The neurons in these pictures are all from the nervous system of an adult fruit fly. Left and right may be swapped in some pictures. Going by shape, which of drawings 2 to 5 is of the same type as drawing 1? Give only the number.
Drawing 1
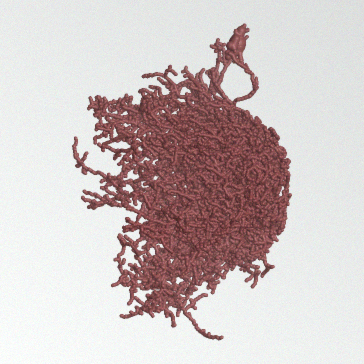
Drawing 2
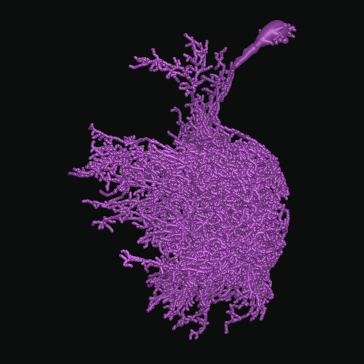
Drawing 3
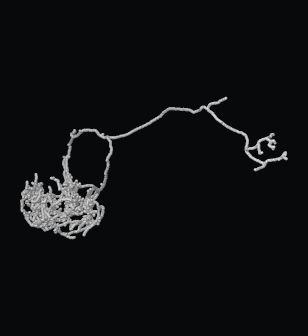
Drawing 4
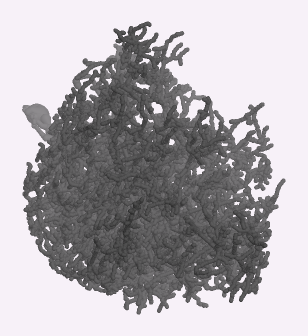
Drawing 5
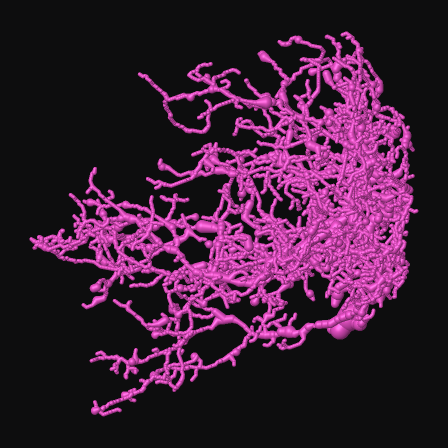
4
